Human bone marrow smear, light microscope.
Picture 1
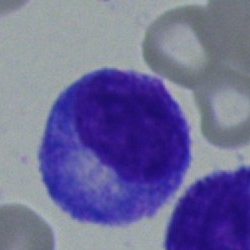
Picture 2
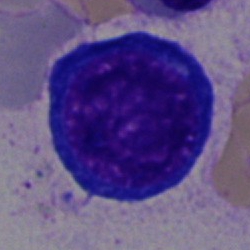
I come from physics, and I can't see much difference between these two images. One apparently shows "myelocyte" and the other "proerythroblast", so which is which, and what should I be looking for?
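The myelocyte is the cell in picture 1; the proerythroblast is in picture 2. Item one, the outline: round for the myelocyte, roughly round for the proerythroblast. Item two, the nucleus: in the myelocyte it lies off-centre toward the upper right, and its chromatin is dense and stains dark purple.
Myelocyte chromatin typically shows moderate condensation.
Item three, the cytoplasm: the myelocyte has a pale, clear zone beside the nucleus on its lower-left side, while the proerythroblast has only a thin, deep blue rim around the nucleus, with no granules and no vacuoles. Item four, the neighbourhood: another darkly stained nucleated cell is cut off at the lower-right edge of picture 1.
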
